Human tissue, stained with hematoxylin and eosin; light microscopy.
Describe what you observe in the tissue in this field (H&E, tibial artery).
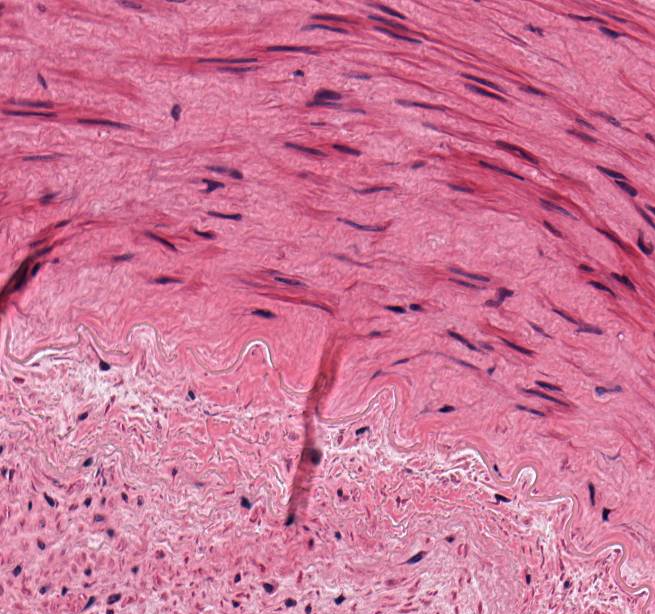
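Two-thirds down, a wavy, glassy, pale pink line runs left to right, separating a dense upper layer from a looser lower one. Above it lie smooth muscle cells whose elongated, cigar-shaped nuclei run roughly parallel to the line; tightly packed pink fibres leave little clear space. Below, loose, pale, wispy tissue shows many small clear spaces between fibres.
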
